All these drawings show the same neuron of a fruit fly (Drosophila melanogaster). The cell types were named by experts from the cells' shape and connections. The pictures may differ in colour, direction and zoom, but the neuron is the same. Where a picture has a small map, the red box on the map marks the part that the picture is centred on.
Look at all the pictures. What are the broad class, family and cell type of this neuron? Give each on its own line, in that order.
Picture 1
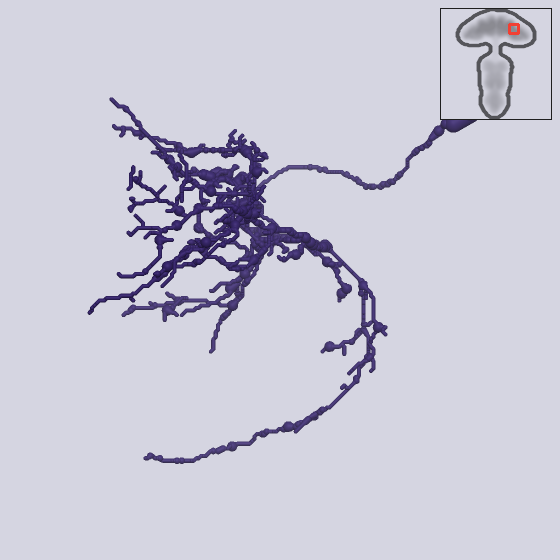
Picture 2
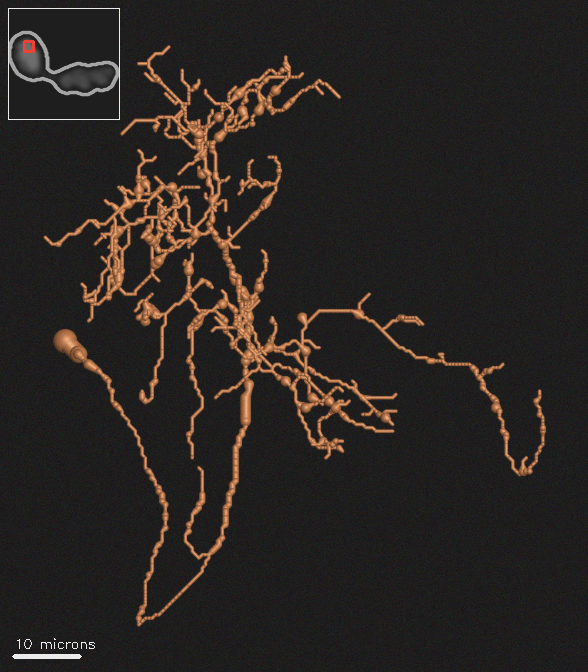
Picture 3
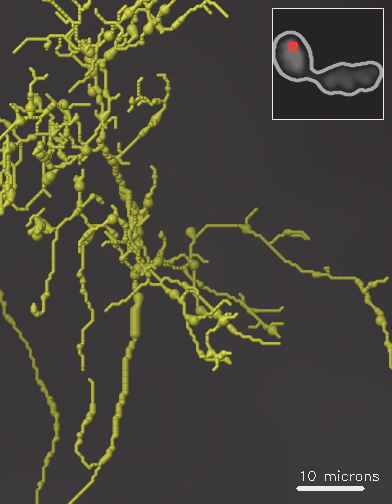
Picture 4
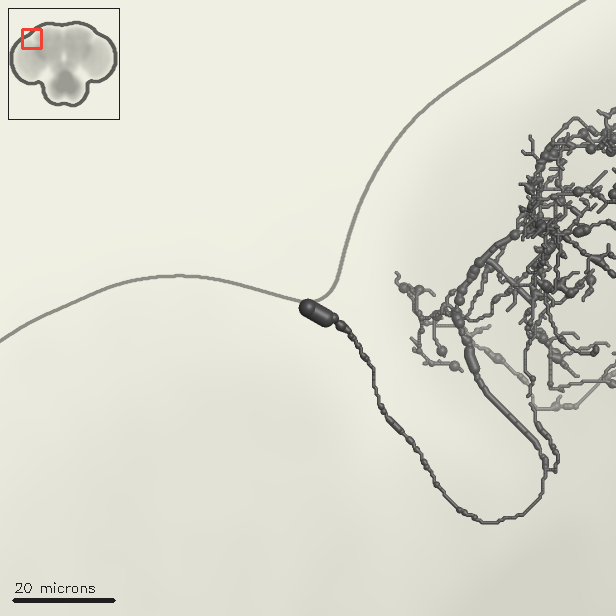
central-brain intrinsic neuron
hemilineage VLPl4_dorsal
CB2983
